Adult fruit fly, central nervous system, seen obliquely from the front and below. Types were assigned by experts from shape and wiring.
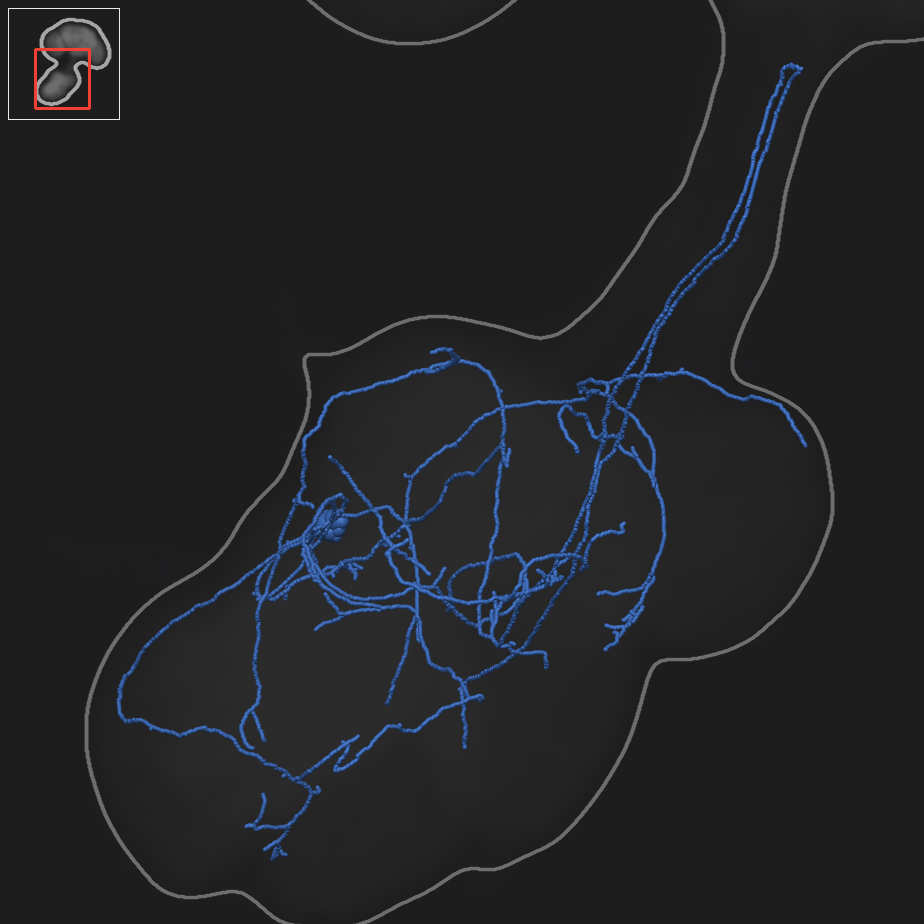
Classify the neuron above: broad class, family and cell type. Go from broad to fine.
ascending neuron; hemilineage 09A; AN09A005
